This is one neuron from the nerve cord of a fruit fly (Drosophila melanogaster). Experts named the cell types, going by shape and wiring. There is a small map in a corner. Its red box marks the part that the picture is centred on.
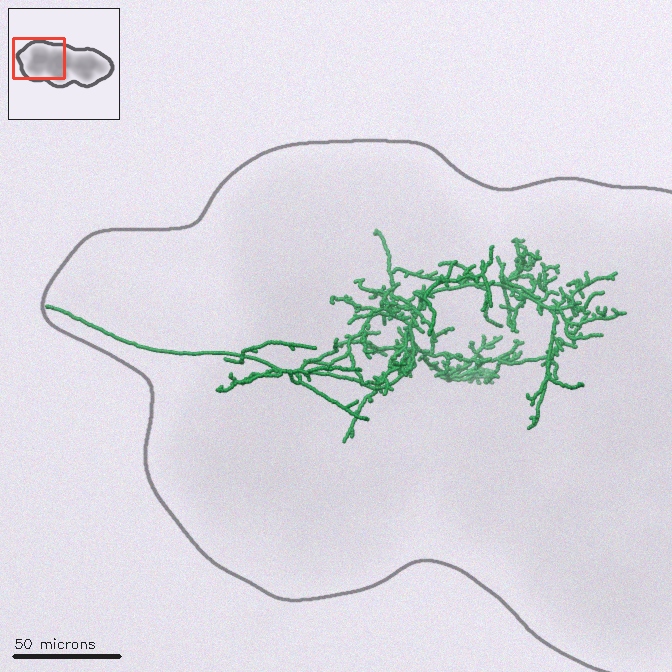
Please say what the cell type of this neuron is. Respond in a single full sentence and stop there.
With respect to cell type, this neuron is AN06B040.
